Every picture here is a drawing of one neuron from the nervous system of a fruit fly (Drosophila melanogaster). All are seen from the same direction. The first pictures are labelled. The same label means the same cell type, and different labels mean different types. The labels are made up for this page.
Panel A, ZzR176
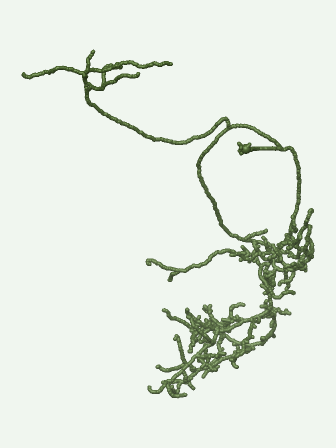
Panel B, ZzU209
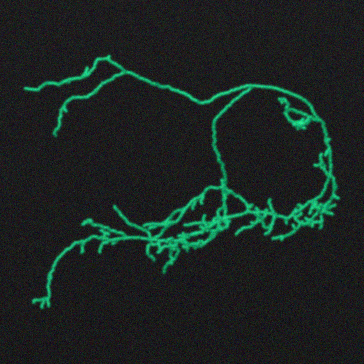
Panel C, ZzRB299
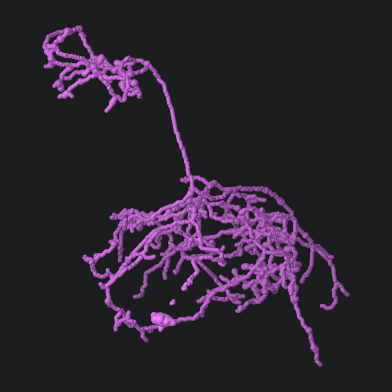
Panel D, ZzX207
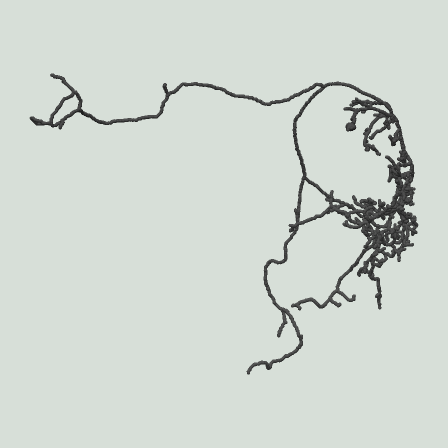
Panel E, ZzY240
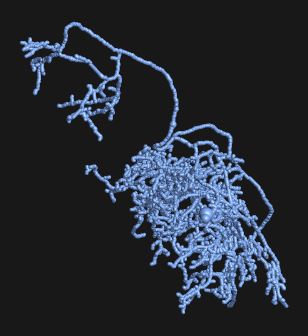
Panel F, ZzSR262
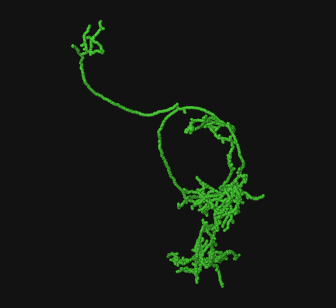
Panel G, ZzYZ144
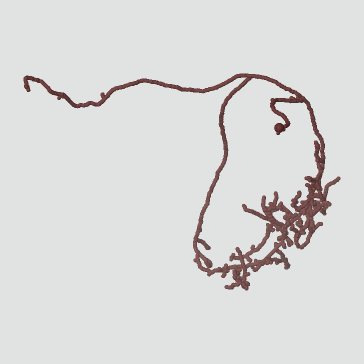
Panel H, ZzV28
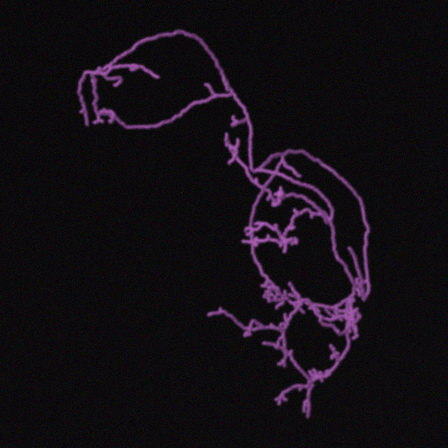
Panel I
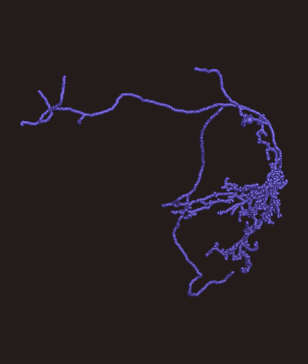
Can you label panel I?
ZzX207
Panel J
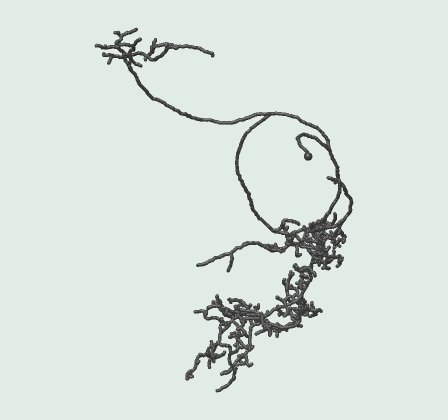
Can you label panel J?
ZzR176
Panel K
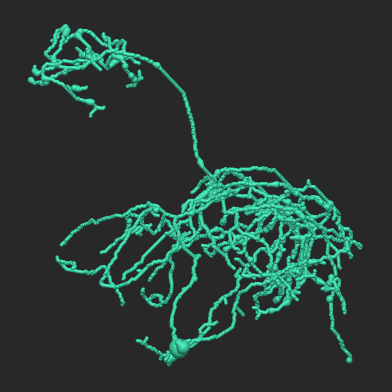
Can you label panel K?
ZzRB299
